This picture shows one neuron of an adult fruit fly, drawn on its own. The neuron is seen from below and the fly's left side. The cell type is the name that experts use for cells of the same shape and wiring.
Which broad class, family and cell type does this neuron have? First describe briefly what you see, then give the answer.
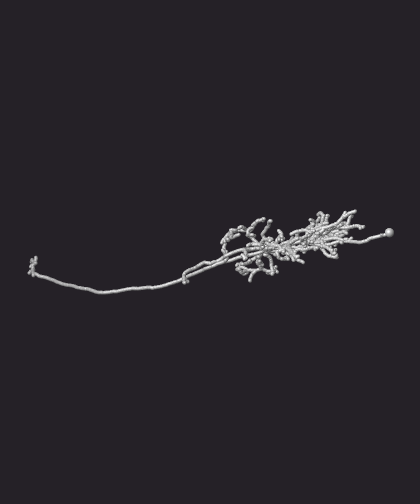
The cell body can be seen on the right of the picture. As drawn here it is more than twice as wide as it is tall. It is an ascending neuron. Its family is hemilineage 27X. The cell type is AN27X019.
